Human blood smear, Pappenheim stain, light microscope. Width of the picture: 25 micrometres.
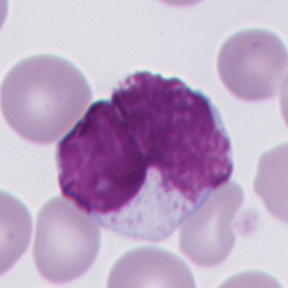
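Large granular lymphocyte at the centre of the smear, the nucleated cell. The nucleus fills about 80% of the cell's area and reaches the cell edge along the top and both sides, so the cytoplasm lies mainly at the bottom. The chromatin stains deep purple. The cytoplasm is very pale, nearly colourless with a faint grey tint, and holds fine, scattered purplish dots.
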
